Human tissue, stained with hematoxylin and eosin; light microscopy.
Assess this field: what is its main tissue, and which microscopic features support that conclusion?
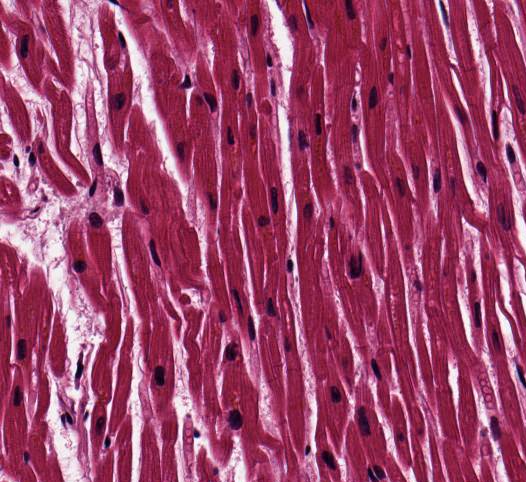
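Myocardium fills this field. Look first at how the muscle fibres branch and join their neighbours.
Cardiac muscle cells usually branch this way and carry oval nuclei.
Here the nuclei are oval, dark purple and elongated along the fibre. Now see the cytoplasm: deep pink-red throughout.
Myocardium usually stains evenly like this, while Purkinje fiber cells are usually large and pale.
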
